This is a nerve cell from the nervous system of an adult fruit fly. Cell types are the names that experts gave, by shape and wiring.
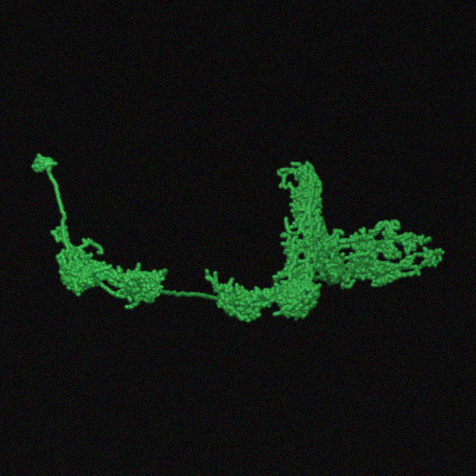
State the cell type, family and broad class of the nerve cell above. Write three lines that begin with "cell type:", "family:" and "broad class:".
cell type: IN01B001
family: hemilineage 01B
broad class: nerve-cord intrinsic neuron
